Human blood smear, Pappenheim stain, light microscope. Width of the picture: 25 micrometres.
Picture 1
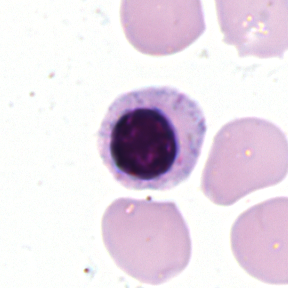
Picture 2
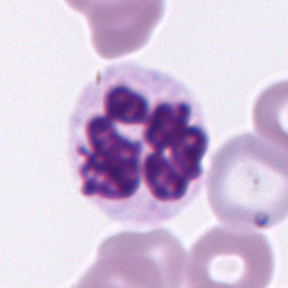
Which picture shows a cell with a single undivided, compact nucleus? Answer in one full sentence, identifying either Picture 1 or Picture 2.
The cell of picture 1 has its nucleus as one compact round, oval or kidney-shaped mass.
